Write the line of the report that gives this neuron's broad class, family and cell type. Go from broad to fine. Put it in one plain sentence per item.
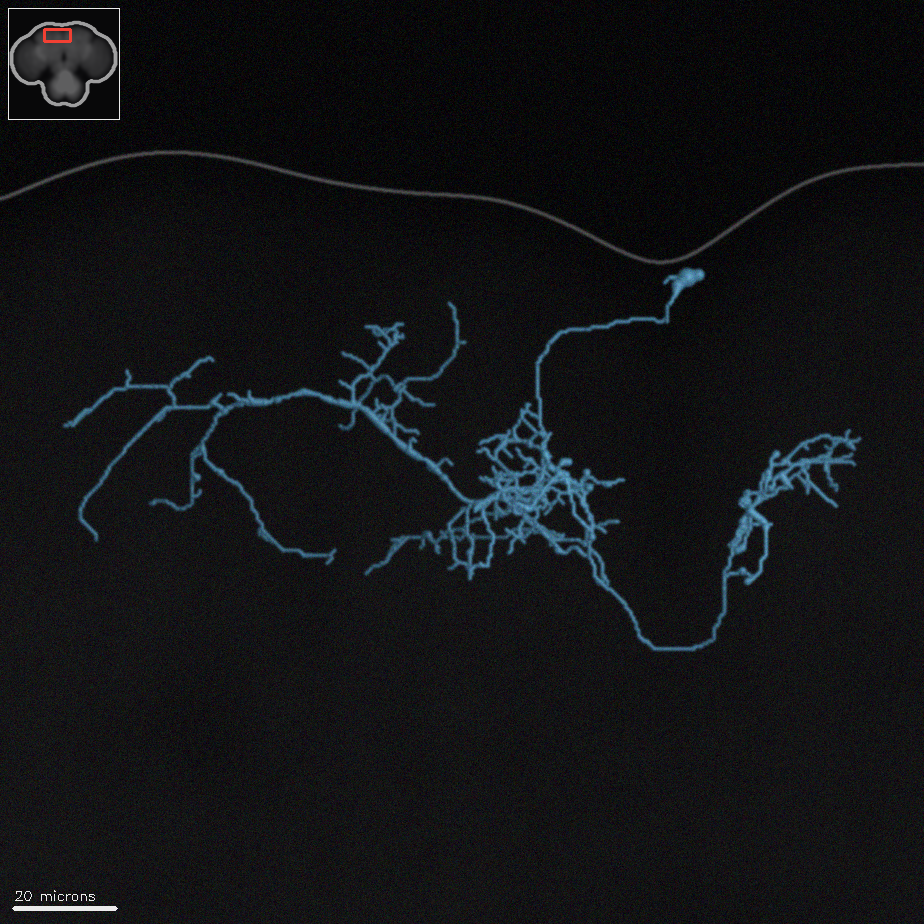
A central-brain intrinsic neuron of hemilineage SMPad3, type SMP117_b.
